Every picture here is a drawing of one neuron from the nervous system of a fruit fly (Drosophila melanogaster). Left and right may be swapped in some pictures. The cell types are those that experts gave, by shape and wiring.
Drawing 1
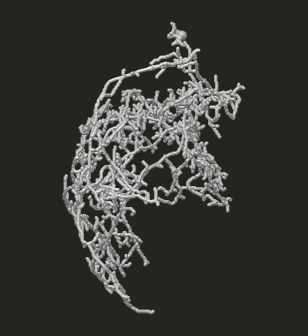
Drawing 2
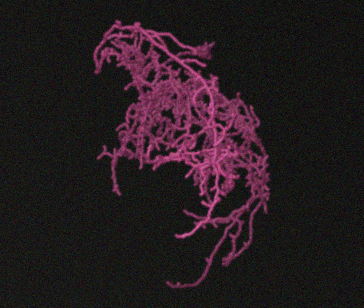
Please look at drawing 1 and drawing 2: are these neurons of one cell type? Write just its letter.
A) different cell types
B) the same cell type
B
